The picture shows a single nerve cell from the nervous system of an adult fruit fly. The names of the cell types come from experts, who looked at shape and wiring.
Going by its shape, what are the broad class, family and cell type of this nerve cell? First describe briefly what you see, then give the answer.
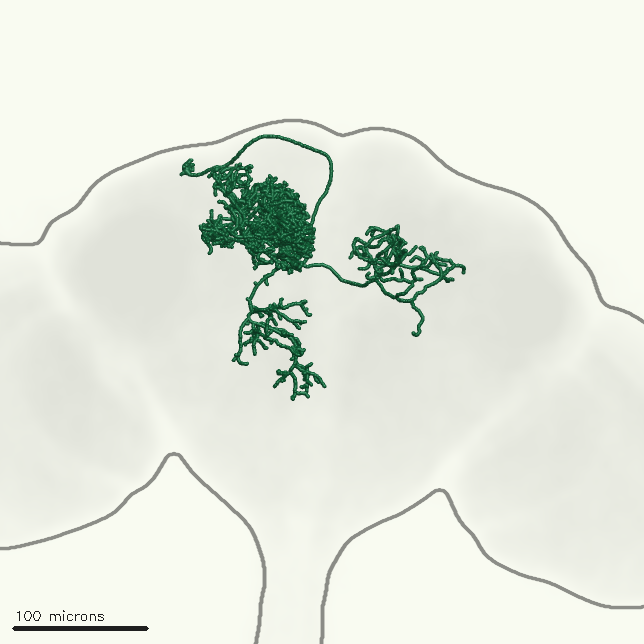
It is in the brain and does not reach the nerve cord. By the scale bar it is about 200 microns wide in this view. It is a central-brain intrinsic neuron. The name of its family is class ALLN. The cell type is ALBN1.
